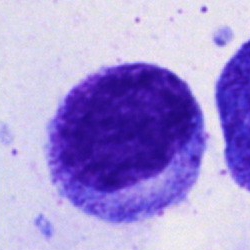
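Promyelocyte, central cell, stained bone marrow smear. Outline roughly round. Pale blue cytoplasm in a crescent, widest along the lower side. No distinct nucleolus visible.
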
